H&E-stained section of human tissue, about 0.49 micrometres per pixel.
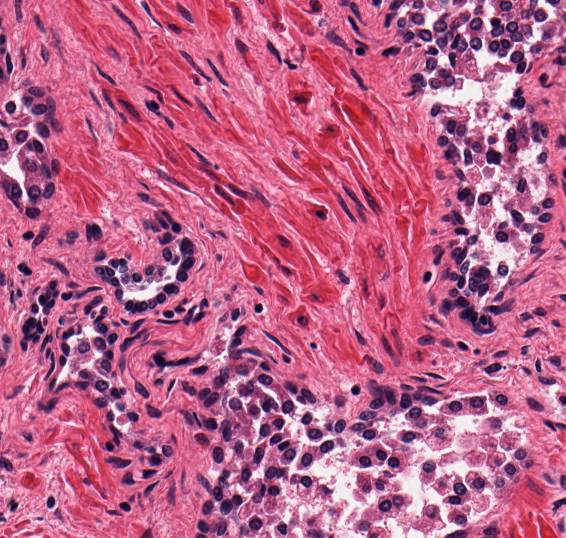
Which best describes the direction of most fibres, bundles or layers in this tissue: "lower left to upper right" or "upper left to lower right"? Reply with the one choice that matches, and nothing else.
Upper left to lower right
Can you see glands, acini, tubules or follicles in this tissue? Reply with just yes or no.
Yes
